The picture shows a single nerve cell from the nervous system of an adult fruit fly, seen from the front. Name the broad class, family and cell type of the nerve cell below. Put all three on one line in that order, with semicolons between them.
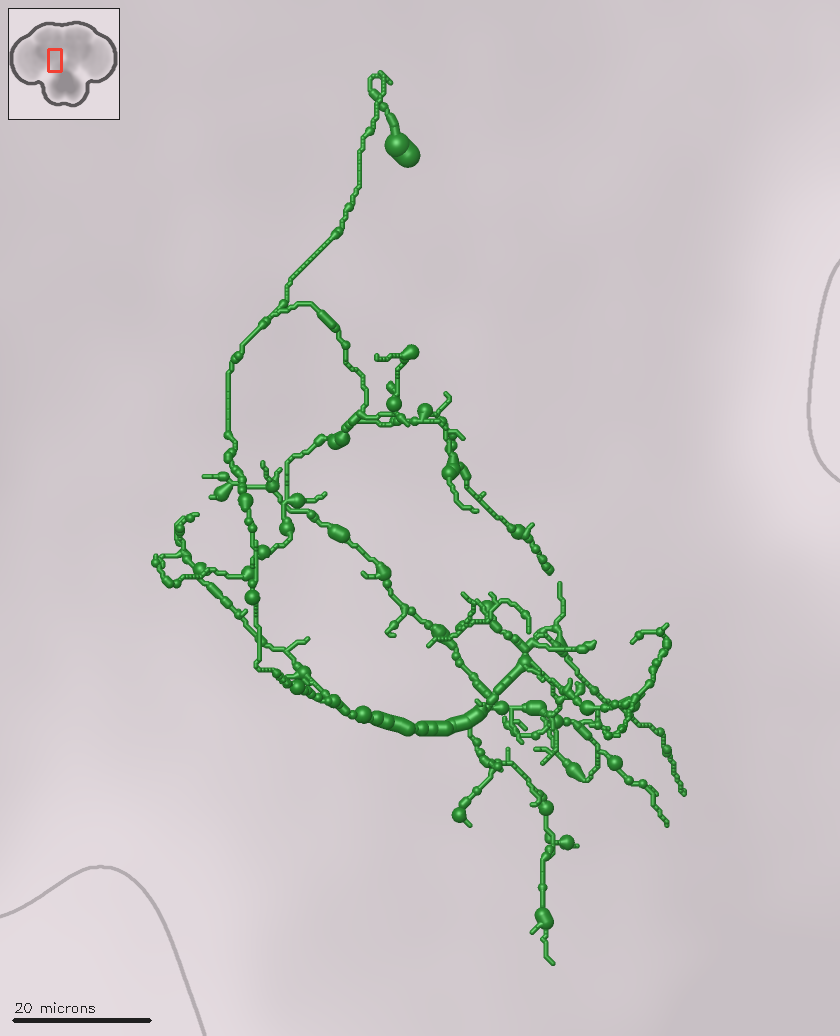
central-brain intrinsic neuron; hemilineage DM5_ventral; CB3953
